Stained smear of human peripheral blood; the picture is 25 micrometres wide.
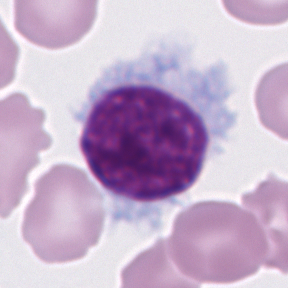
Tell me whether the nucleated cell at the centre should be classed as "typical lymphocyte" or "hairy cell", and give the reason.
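That's a hairy cell.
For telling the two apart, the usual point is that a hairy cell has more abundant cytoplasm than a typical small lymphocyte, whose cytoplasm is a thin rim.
Here the cytoplasm is pale greyish blue, with no distinct granules. The outer edge is ragged rather than smooth, and the nucleus is round, about 11 micrometres across. Red cells lie all around it without covering its nucleus.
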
